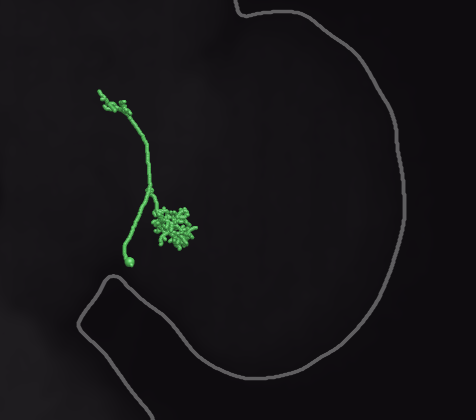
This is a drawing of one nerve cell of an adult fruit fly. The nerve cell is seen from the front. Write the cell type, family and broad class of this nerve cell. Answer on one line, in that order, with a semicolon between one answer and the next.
LC13; LC; visual projection neuron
